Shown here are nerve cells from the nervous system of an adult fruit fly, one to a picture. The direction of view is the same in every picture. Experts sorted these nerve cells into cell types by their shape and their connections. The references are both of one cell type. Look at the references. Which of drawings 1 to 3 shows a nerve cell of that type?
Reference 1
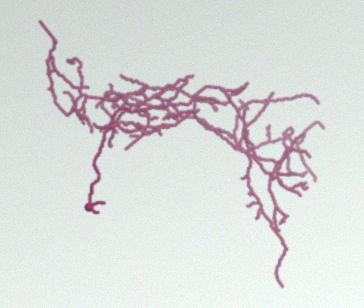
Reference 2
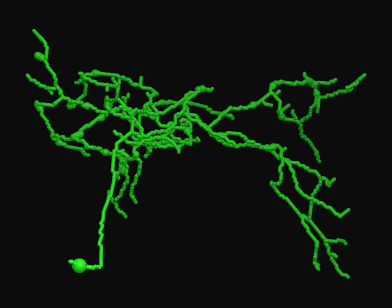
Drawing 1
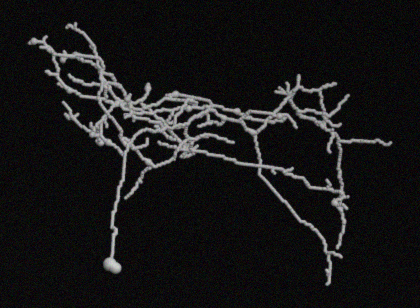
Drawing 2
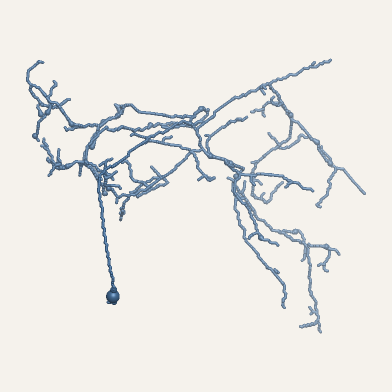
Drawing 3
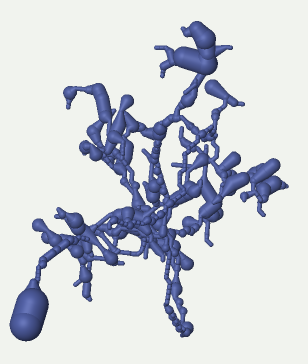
Drawing 1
